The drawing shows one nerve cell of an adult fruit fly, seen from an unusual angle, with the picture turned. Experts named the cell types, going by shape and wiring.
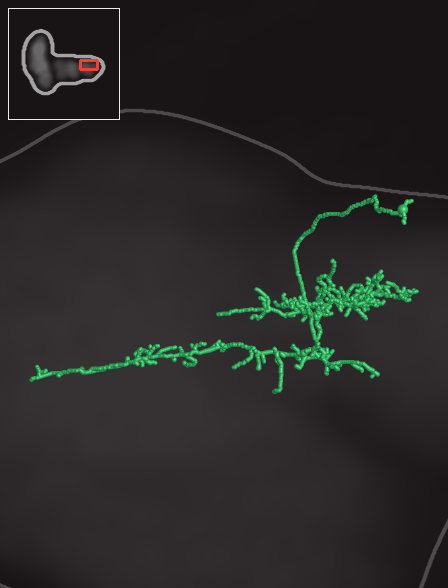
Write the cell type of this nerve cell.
INXXX426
